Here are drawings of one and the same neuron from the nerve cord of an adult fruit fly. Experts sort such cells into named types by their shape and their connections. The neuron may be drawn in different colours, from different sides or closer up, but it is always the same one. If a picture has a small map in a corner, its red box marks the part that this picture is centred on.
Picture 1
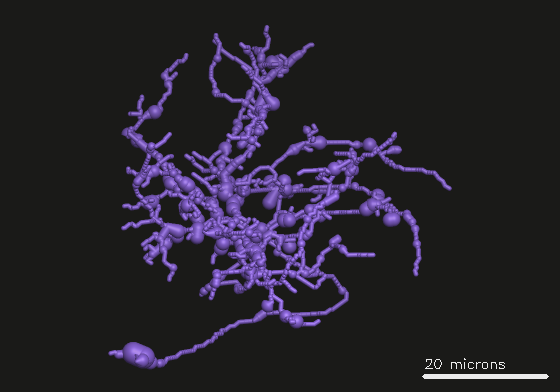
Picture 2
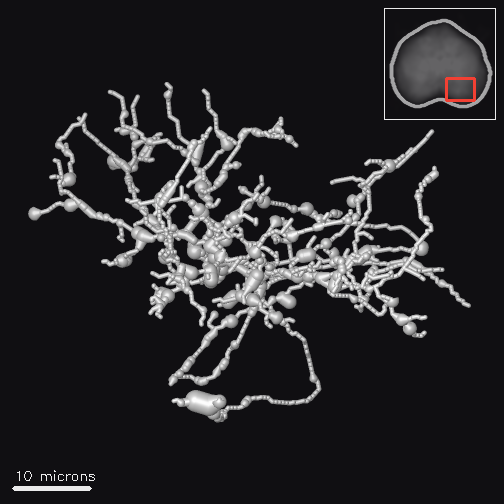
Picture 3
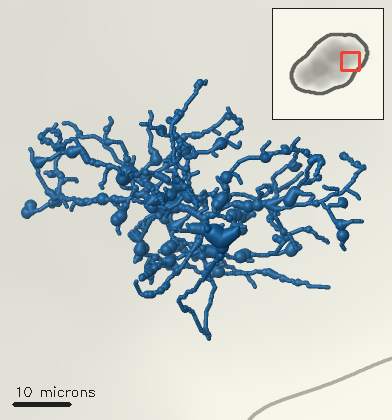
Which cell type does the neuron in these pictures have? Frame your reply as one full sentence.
As for cell type, this neuron is IN01B049.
